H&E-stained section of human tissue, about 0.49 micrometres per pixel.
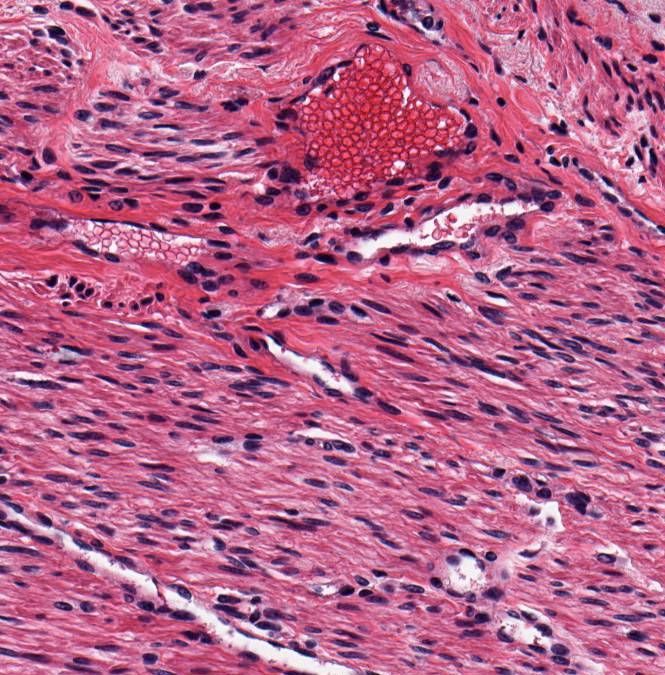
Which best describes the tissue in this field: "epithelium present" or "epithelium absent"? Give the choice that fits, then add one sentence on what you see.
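Epithelium absent. No epithelium is present anywhere in the field.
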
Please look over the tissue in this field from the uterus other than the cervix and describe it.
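Looking at the nuclei first, they're dark, elongated and spindle-shaped, lined up along the bundles. Both the cells and the fibres between them take a deep pink stain. Near the top centre, a vessel is packed tightly with red blood cells. The upper right corner seems looser and paler, with wavy fibres and nuclei spaced further apart.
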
